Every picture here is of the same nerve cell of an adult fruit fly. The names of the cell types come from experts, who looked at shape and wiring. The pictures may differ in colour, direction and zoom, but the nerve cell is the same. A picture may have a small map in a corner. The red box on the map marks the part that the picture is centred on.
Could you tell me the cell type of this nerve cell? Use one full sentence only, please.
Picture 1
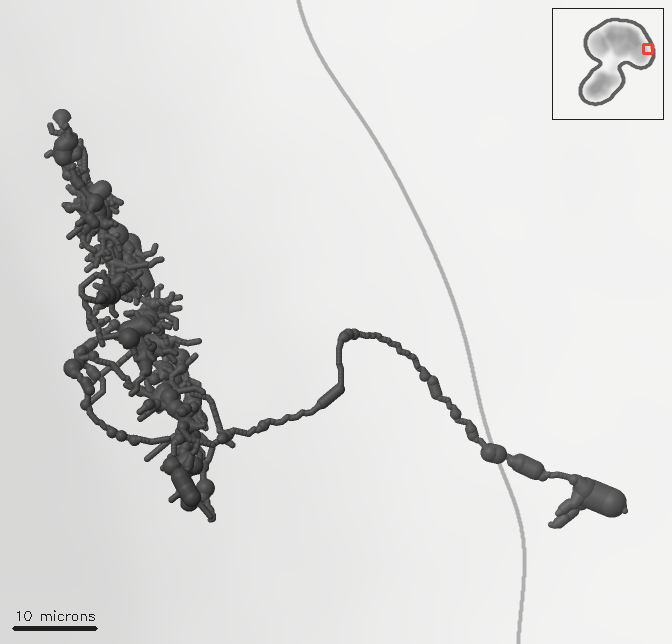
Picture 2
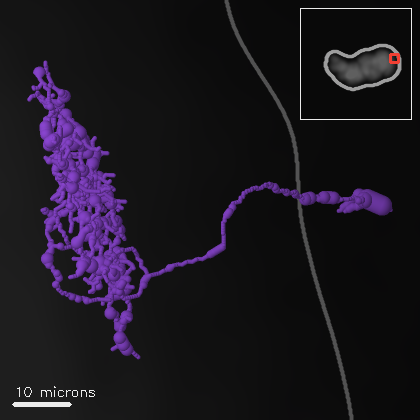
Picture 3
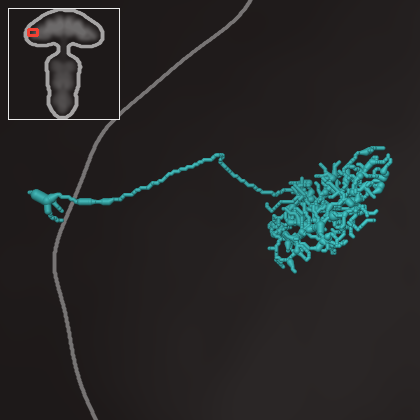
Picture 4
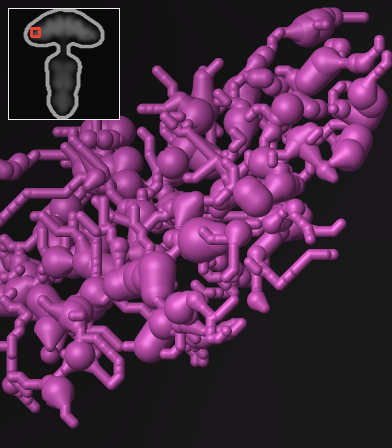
This nerve cell is categorized as cell type Dm12.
